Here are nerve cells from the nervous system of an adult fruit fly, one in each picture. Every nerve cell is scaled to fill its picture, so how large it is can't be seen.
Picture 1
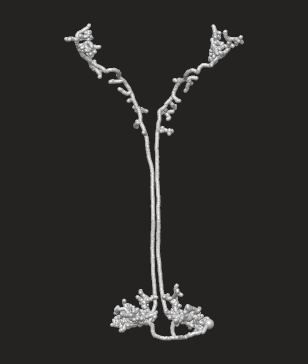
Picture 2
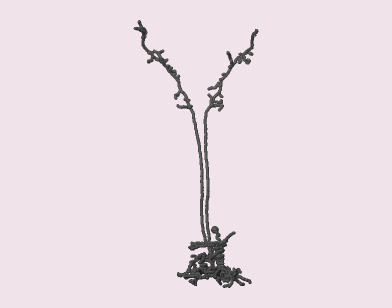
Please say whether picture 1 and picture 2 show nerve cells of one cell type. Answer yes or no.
no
